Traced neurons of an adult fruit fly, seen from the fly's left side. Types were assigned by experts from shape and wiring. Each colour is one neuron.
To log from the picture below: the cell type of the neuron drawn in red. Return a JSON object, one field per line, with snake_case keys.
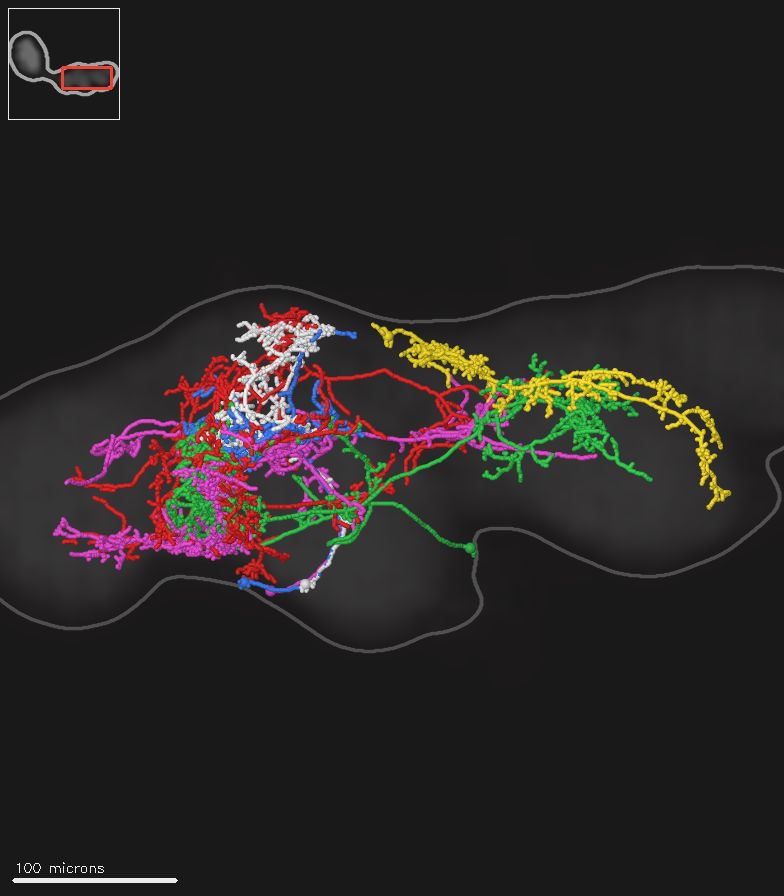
{
 "cell_type": "IN10B006"
}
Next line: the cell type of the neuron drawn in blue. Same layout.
{
 "cell_type": "IN06B071"
}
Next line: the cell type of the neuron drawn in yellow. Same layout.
{
 "cell_type": "IN11A047"
}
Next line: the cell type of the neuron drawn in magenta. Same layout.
{
 "cell_type": "IN06B016"
}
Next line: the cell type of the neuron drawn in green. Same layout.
{
 "cell_type": "INXXX042"
}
